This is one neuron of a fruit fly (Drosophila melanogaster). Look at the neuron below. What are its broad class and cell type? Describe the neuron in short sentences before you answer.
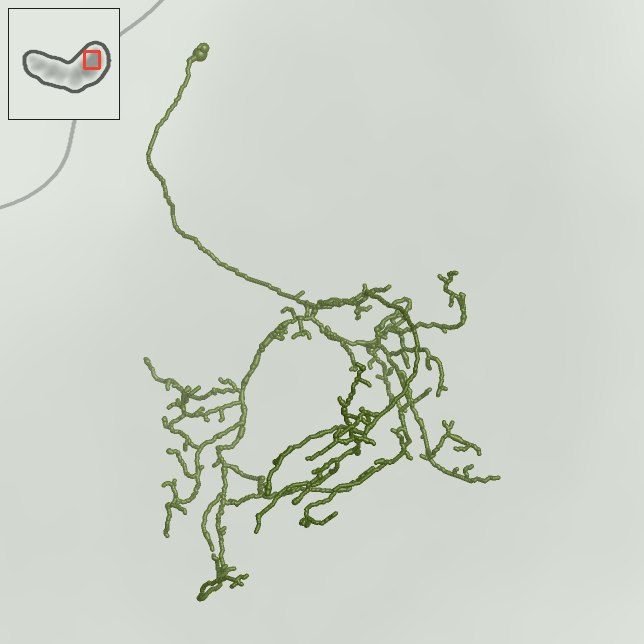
The picture shows dozens of branch ends. In this view it is taller than it is wide. It is a central-brain intrinsic neuron. The cell type is PVLP209m.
